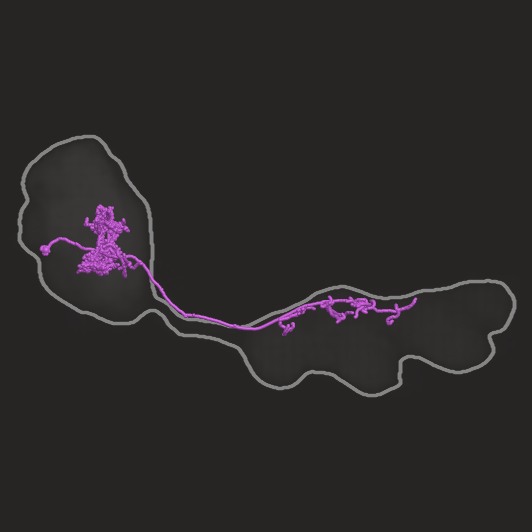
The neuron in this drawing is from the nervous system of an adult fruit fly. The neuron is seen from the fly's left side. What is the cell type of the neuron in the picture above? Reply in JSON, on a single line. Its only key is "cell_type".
{"cell_type": "DNbe001"}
